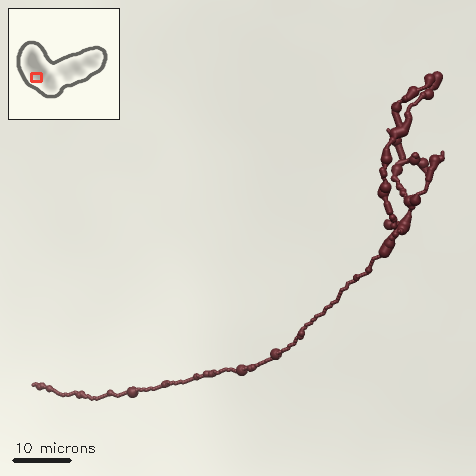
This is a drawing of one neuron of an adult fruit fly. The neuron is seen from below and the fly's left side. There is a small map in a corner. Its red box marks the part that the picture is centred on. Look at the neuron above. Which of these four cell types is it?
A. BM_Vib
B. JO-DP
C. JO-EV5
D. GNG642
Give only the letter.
C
